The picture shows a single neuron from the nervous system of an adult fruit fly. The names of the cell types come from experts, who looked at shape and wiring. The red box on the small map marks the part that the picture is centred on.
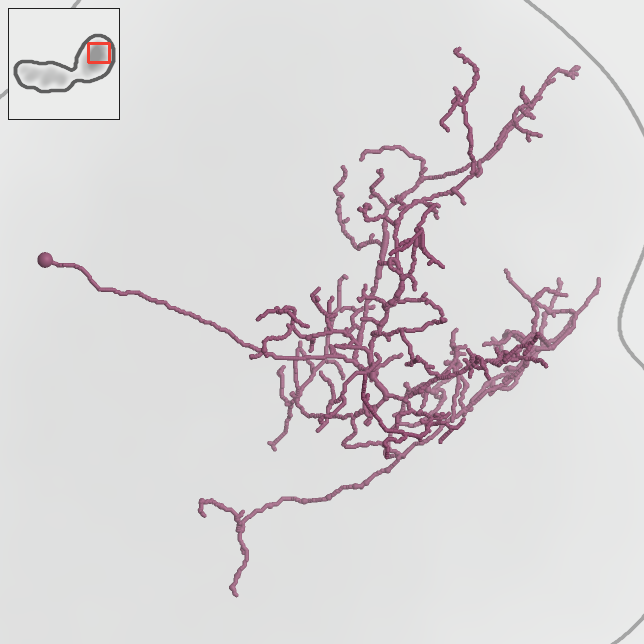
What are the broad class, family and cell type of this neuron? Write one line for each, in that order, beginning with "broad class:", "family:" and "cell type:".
broad class: central-brain intrinsic neuron
family: hemilineage SMPpv2_ventral
cell type: PVLP200m_a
